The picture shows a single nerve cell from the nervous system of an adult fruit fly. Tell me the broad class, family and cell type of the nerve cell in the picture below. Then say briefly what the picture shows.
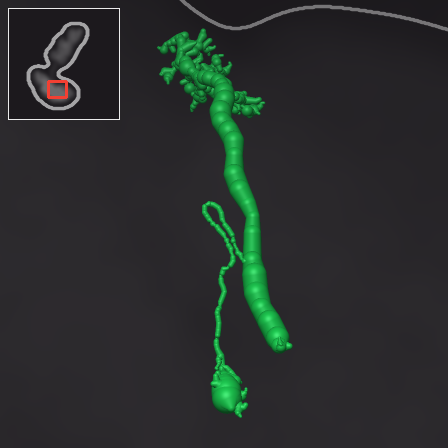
Its broad class is visual projection neuron. The family is OCG. It is of cell type OCG01d. It lies in the brain. In this view it is more than twice as tall as it is wide.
